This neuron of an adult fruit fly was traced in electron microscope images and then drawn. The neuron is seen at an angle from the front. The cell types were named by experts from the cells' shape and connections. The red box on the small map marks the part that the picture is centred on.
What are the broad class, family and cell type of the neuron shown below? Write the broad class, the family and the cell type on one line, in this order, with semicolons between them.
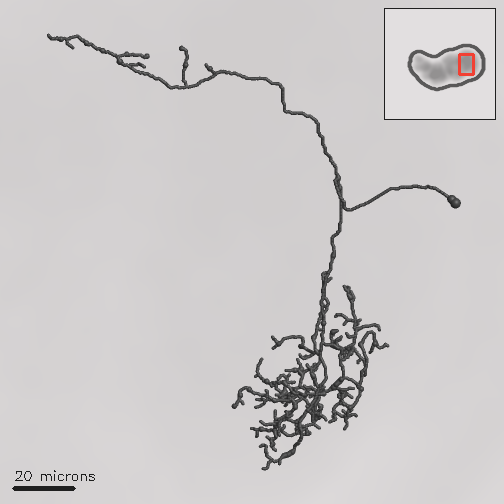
visual projection neuron; LC; LC20a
